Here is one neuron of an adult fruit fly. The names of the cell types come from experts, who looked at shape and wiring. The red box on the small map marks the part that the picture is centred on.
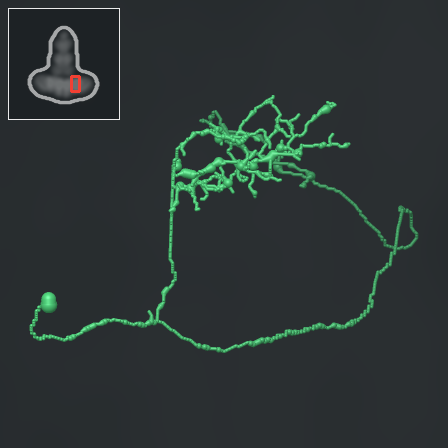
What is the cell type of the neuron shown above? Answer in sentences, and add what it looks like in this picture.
Its cell type is LC24. It is a visual projection neuron. In this view it is wider than it is tall.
